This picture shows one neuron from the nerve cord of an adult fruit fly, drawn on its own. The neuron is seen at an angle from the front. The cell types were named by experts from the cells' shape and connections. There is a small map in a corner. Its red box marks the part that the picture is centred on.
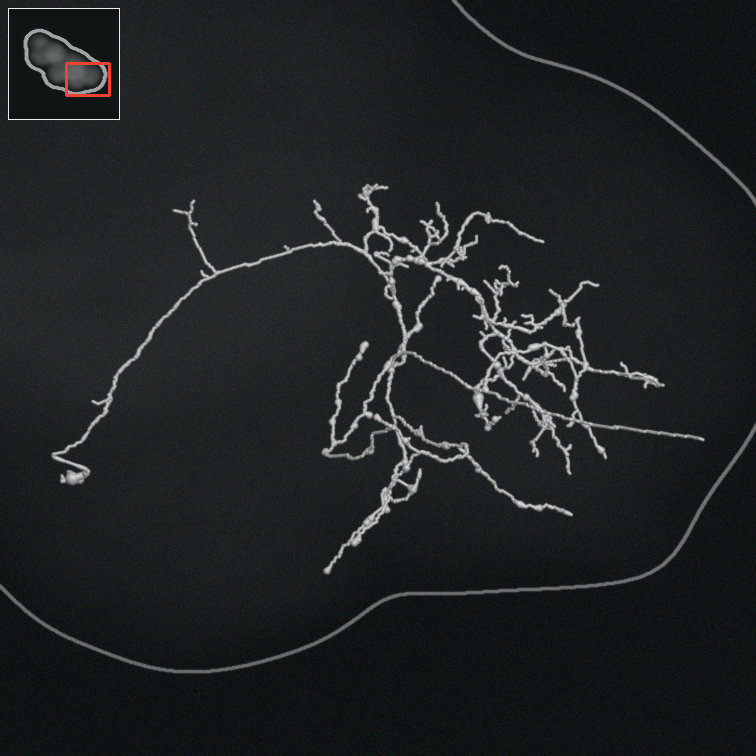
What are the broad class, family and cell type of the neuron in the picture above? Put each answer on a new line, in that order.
ascending neuron
hemilineage 12B
AN12B055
